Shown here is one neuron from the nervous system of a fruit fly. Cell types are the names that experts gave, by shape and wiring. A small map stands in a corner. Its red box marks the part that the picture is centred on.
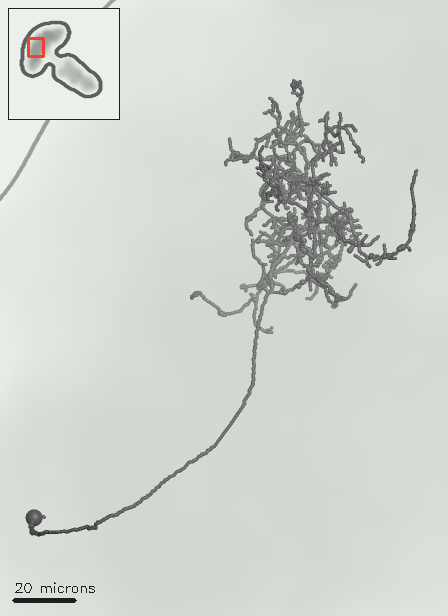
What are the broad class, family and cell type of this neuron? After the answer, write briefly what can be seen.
Its broad class is central-brain intrinsic neuron. The family is hemilineage SIPa1_ventral. Its cell type is SMP034. It is in the brain and does not reach the nerve cord. Its cell body lies at the lower left of the picture. The picture shows dozens of branch ends.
